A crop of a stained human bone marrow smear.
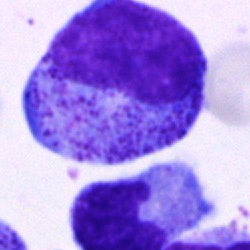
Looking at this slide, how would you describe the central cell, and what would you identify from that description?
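See how smooth and roughly round the outline is, with no projections or blebs on the surface. The nucleus takes up the upper half and has an almost straight lower border, and numerous purple granules are scattered all through the cytoplasm. That's a promyelocyte.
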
